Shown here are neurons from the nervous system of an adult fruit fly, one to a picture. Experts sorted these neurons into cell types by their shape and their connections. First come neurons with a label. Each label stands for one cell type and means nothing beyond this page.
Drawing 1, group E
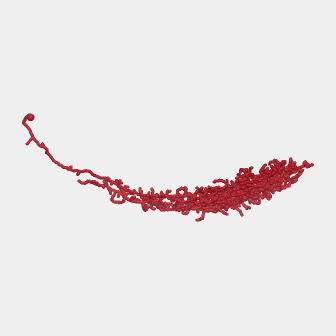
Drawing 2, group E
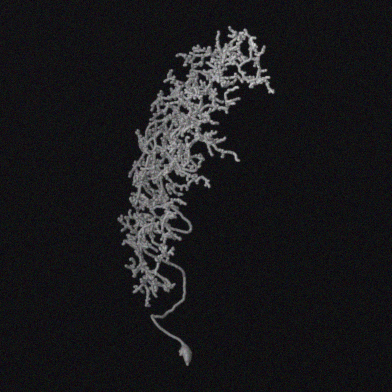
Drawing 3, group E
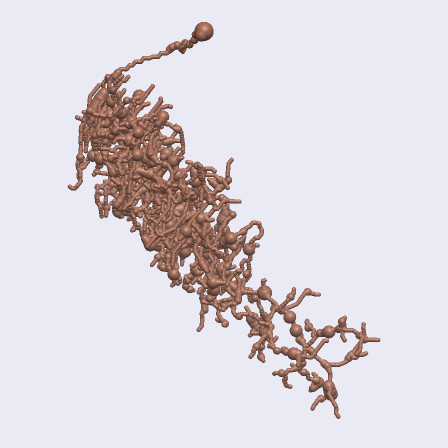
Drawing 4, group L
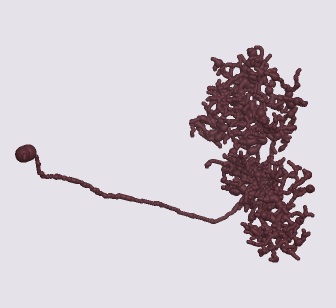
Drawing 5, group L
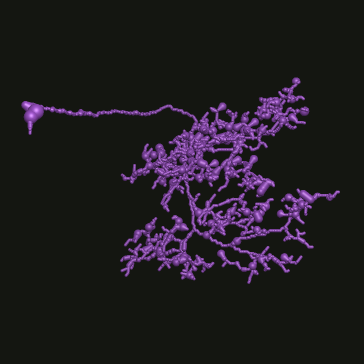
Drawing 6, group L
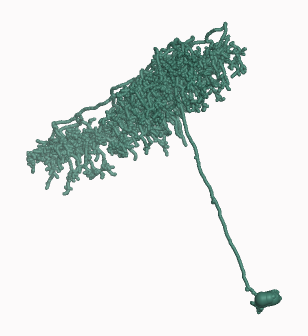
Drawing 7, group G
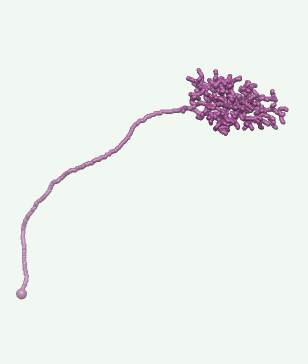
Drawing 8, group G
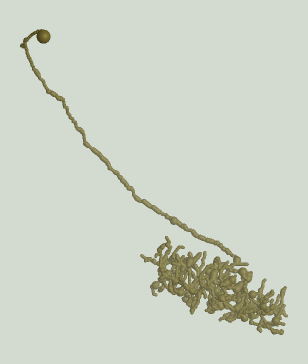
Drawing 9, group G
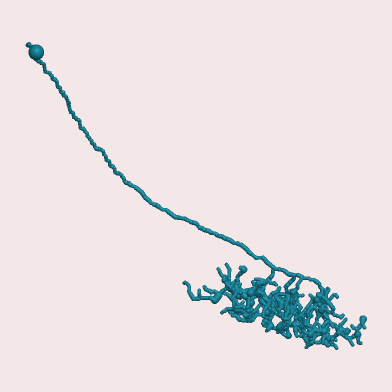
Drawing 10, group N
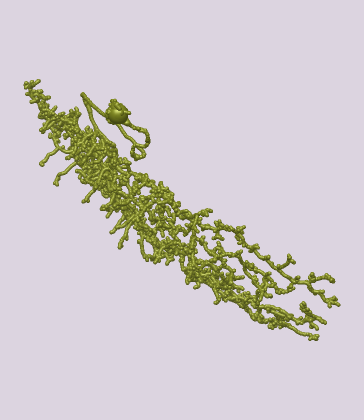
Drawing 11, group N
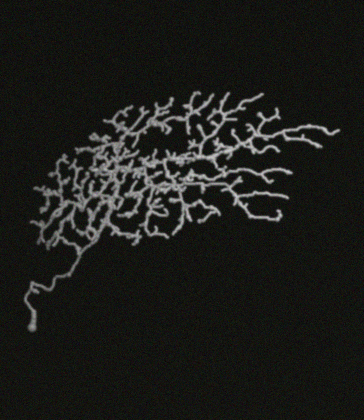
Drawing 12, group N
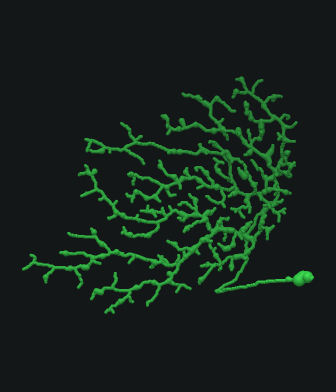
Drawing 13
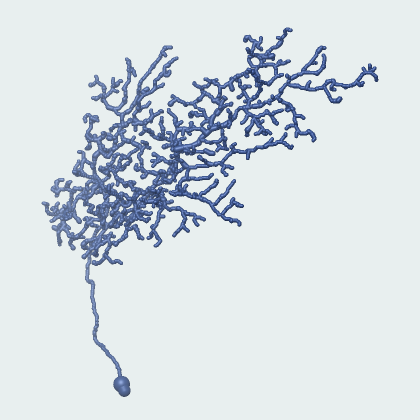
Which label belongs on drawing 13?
group N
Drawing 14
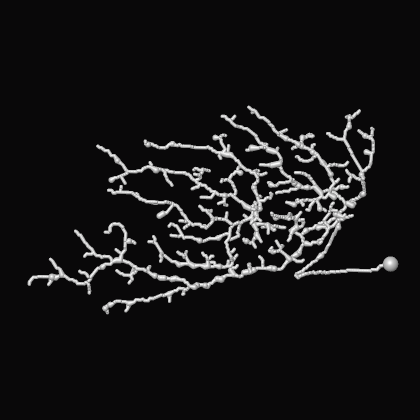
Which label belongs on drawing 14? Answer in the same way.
group N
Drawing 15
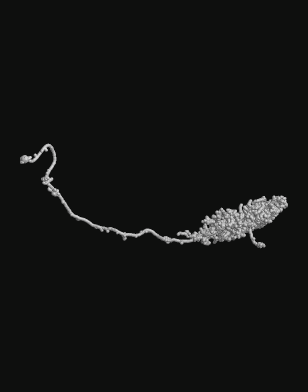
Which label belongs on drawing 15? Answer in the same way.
group E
